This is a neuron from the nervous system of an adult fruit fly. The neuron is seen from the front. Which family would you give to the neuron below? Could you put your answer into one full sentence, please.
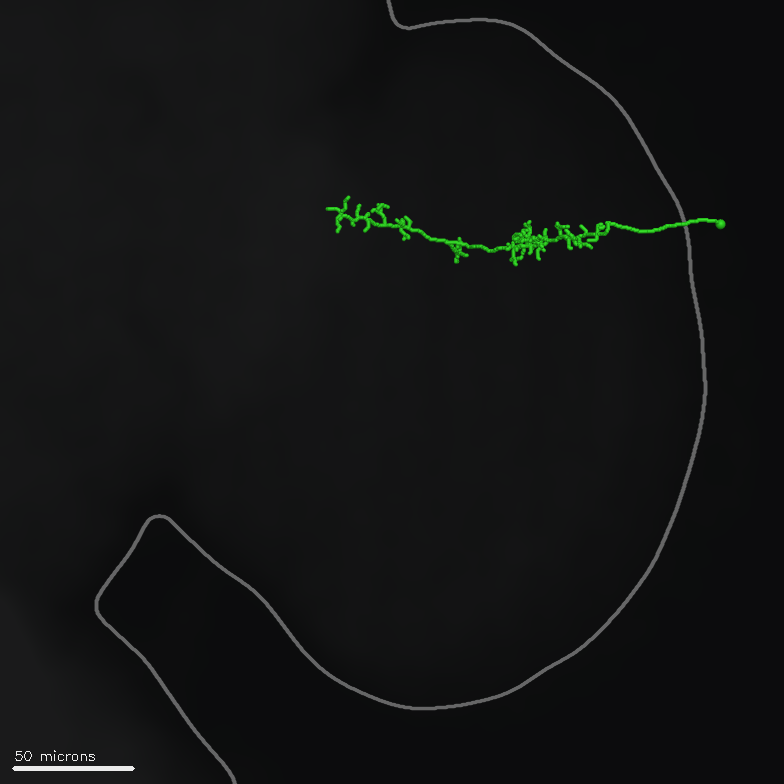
Under family TmY sits this neuron.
